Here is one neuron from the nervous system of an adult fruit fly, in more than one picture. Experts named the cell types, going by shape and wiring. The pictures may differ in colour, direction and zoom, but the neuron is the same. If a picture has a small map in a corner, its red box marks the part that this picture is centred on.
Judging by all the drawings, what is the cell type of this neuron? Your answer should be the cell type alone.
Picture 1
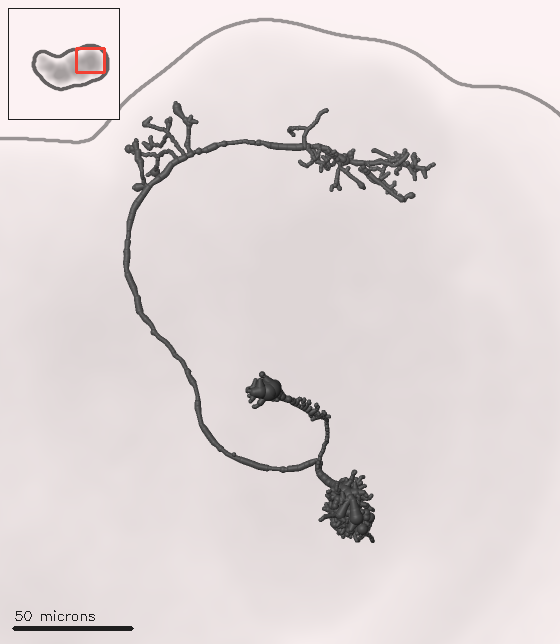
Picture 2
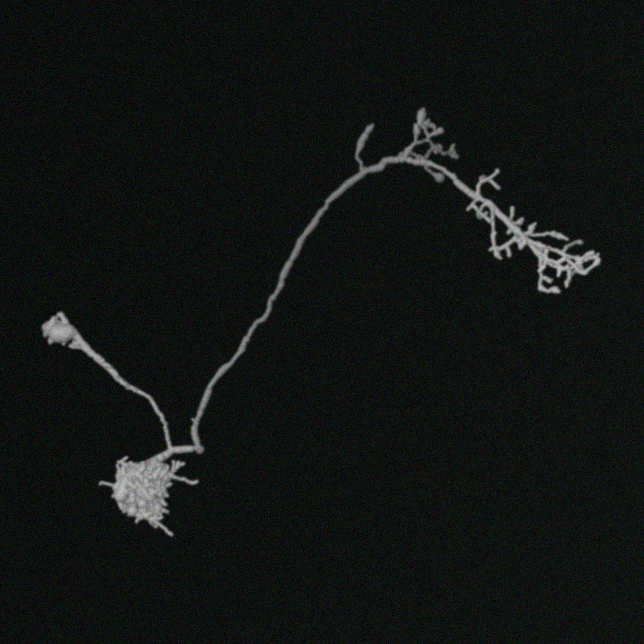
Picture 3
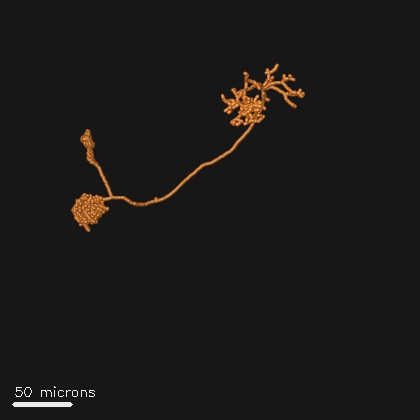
VA6_adPN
